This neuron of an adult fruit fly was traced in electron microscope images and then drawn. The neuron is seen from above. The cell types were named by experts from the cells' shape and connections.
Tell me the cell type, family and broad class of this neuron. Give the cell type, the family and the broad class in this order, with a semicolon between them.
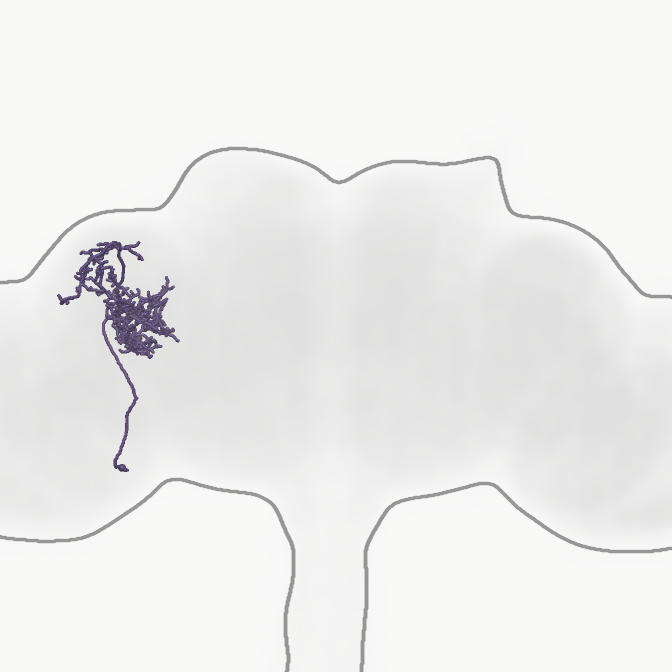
AVLP555; hemilineage VLPp1; central-brain intrinsic neuron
